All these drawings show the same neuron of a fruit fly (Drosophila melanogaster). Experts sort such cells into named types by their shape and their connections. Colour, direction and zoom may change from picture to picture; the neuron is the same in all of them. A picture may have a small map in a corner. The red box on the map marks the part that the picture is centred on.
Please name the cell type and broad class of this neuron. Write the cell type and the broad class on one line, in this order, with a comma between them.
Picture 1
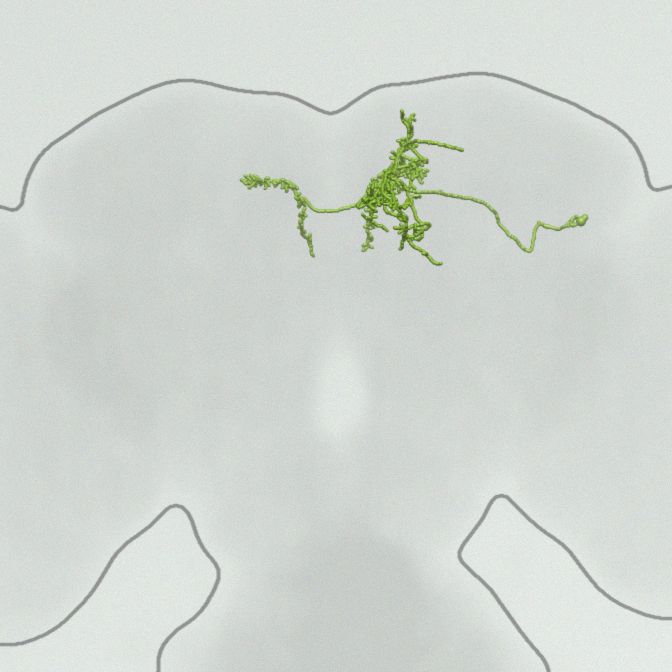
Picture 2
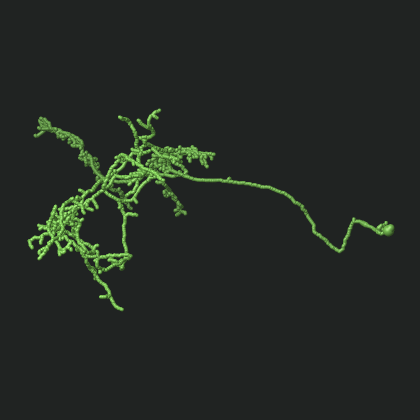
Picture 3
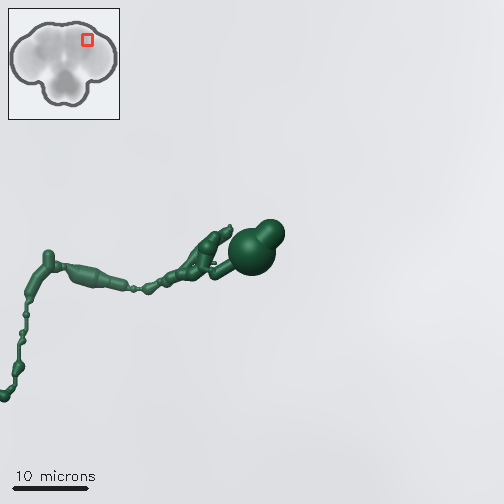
ATL017, central-brain intrinsic neuron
